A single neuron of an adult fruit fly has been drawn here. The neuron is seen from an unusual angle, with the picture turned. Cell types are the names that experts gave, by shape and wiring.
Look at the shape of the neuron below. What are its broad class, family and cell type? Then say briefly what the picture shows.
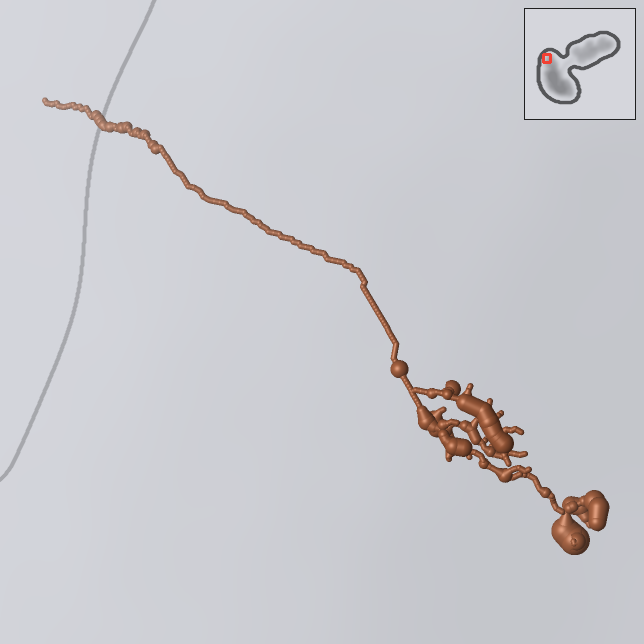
It is an optic-lobe intrinsic neuron. Its family is L. It is of cell type L5. It is in the brain and does not reach the nerve cord. In this view it is about as wide as it is tall.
